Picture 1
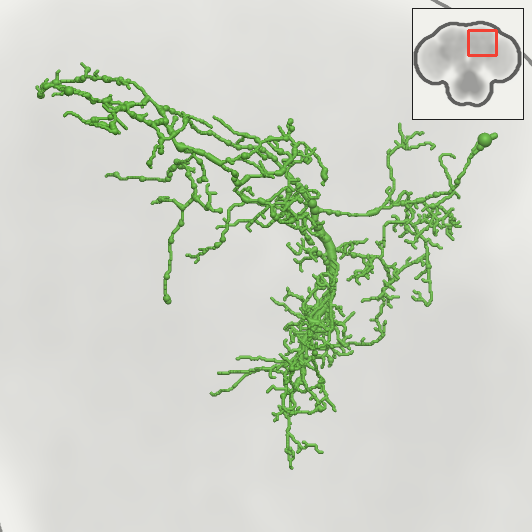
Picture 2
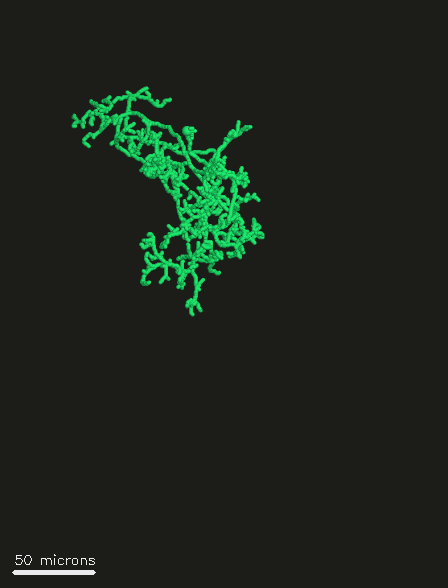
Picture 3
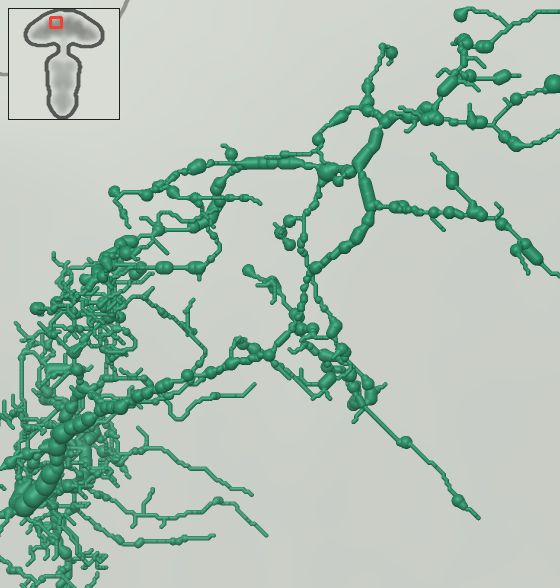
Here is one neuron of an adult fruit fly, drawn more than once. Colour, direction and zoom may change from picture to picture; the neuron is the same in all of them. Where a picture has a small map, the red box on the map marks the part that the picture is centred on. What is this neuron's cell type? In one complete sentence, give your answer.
As its cell type, this neuron has AVLP749m.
